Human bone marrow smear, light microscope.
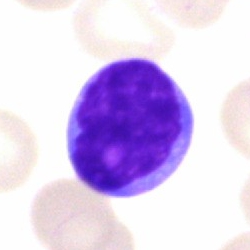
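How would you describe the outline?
Smooth, and round to slightly oval.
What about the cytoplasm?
Just a scant rim of blue, widest along the lower right edge, with no granules and no vacuoles.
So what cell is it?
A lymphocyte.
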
